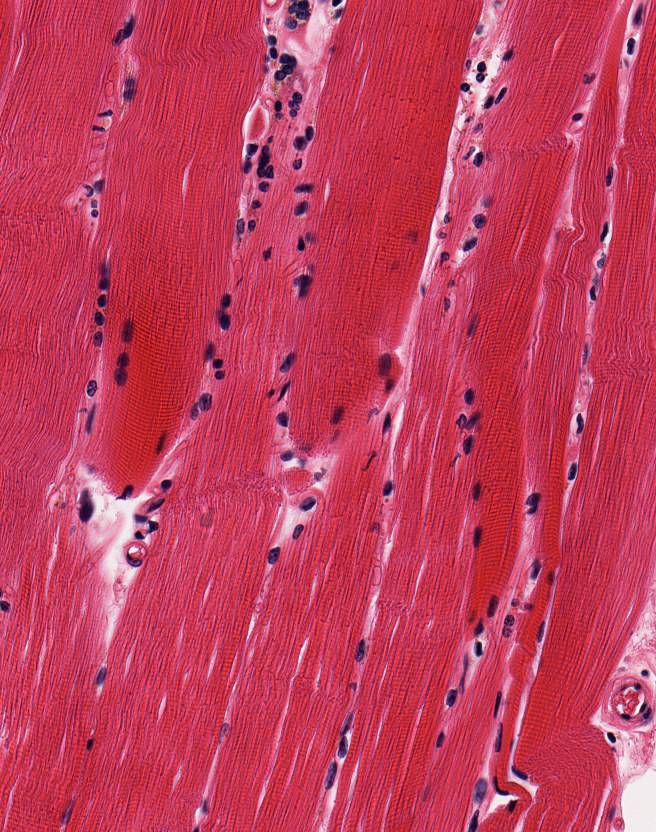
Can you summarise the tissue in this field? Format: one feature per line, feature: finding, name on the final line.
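Striations: fine, regular cross-striations across the fibre width, along the length
Nuclei: elongated, dark, at the fibre edges rather than the centres
Cytoplasm: strong pink-red with eosin
Clefts: many small, round, dark nuclei in the narrow spaces between fibres, most crowded in the upper middle
Tissue: skeletal muscle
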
